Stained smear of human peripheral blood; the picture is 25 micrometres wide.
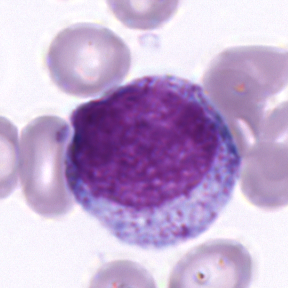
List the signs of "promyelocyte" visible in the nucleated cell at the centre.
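Answer: the cell is a promyelocyte. Its outline is roughly round with a smooth edge, and it measures about 16 micrometres across. The nucleus fills about 70% of the cell's area; its chromatin is dark purple and patchy rather than evenly smooth. Pale blue-grey cytoplasm forms a crescent that is widest below the nucleus.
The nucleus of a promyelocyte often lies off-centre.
The uneven crescent is consistent with that. Fine reddish-purple granules are scattered through the cytoplasm.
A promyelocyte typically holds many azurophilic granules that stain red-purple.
The colour of the granules here agrees with that.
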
